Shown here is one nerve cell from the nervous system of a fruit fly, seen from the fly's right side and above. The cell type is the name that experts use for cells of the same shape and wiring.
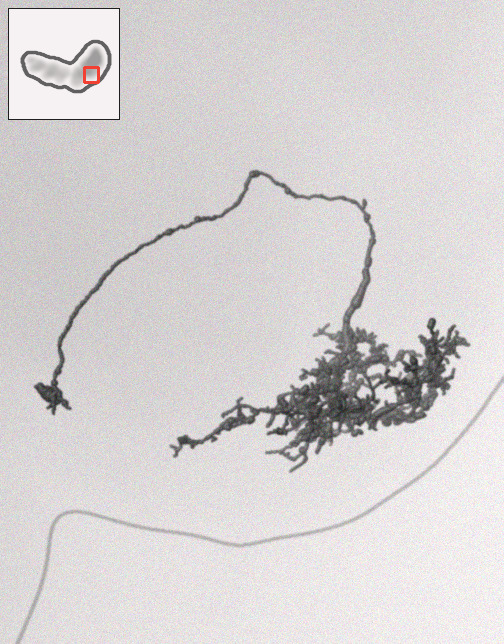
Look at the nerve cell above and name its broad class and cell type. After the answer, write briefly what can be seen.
Its broad class is central-brain intrinsic neuron. The cell type is GNG513. The picture shows dozens of branch ends. As drawn here it is wider than it is tall.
